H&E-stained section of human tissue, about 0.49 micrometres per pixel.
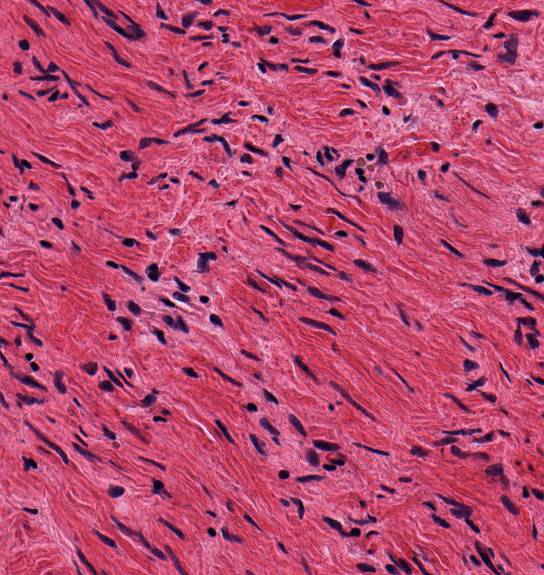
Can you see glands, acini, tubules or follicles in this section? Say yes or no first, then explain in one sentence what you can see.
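No. No epithelium, glands or fat cells are present in the field.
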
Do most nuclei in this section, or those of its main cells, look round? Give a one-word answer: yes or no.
No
